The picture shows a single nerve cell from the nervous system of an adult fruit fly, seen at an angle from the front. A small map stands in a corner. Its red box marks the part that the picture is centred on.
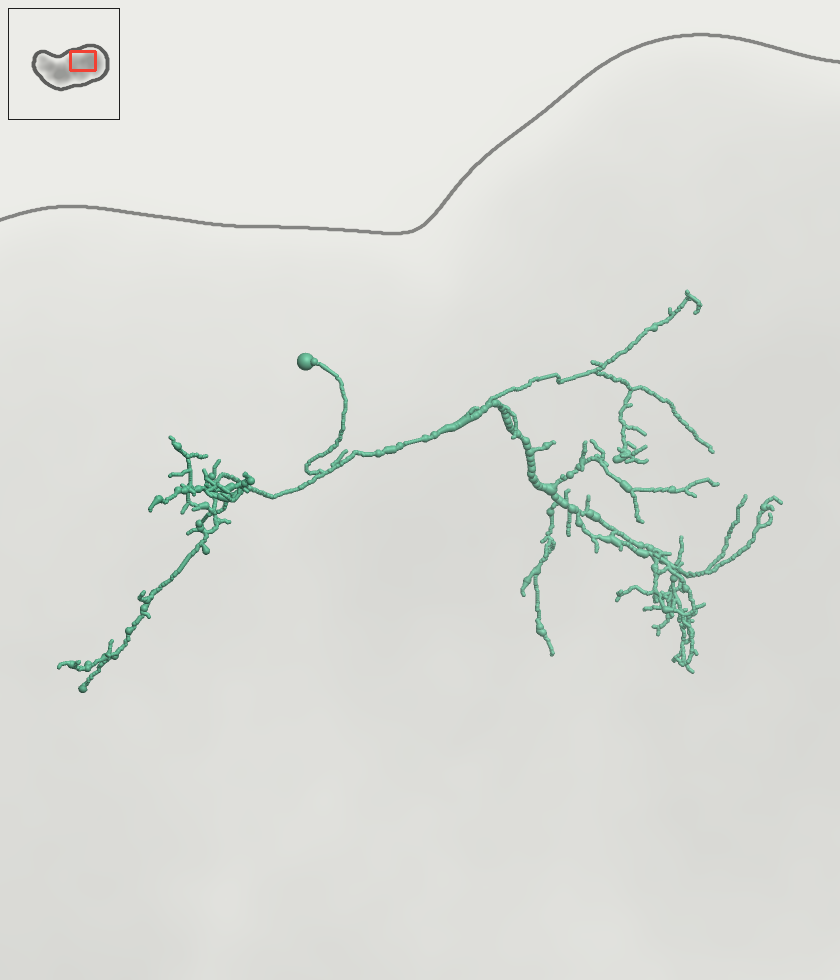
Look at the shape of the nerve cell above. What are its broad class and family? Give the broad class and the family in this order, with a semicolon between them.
central-brain intrinsic neuron; hemilineage DM1_dorsal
